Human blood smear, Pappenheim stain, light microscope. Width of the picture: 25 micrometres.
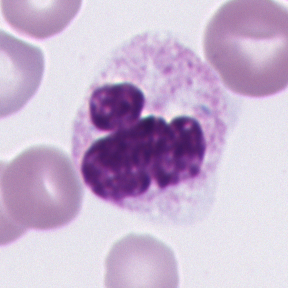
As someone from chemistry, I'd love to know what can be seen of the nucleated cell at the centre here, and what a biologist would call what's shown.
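Look first at where the nucleus sits: toward the lower left of the cell, which leaves more cytoplasm at the upper right. Inside that nucleus, no nucleoli are visible. Fine pink-lilac granules are scattered all through the cytoplasm. You won't find any vacuoles there. This cell is a segmented neutrophil.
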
